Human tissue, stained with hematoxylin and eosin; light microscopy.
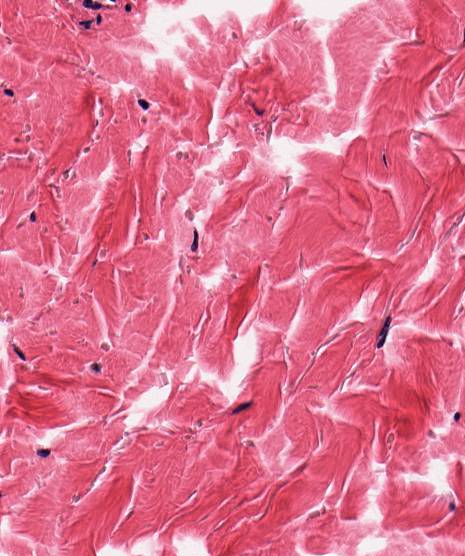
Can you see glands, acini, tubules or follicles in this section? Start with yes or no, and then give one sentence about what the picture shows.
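No. No glands, tubules or other epithelial units are present in the field.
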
